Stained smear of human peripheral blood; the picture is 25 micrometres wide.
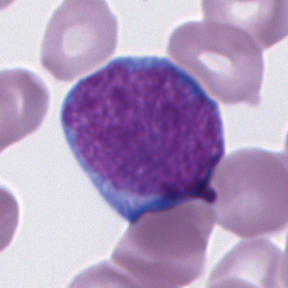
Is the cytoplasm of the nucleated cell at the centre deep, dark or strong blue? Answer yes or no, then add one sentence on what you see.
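Yes. The cytoplasm is a deep blue.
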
